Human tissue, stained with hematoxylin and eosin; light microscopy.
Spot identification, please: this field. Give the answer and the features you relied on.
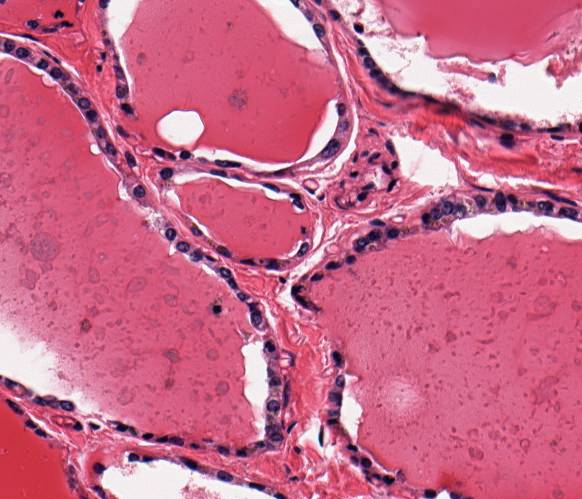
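Structure: thyroid follicle. Point one: the follicle lumens hold pink, largely homogeneous eosinophilic material. Point two: a single layer of flattened to low cuboidal cells, with small, dark, evenly spaced, non-overlapping nuclei, lines each follicle.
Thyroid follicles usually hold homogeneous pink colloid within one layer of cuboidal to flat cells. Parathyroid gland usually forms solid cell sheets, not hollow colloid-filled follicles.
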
